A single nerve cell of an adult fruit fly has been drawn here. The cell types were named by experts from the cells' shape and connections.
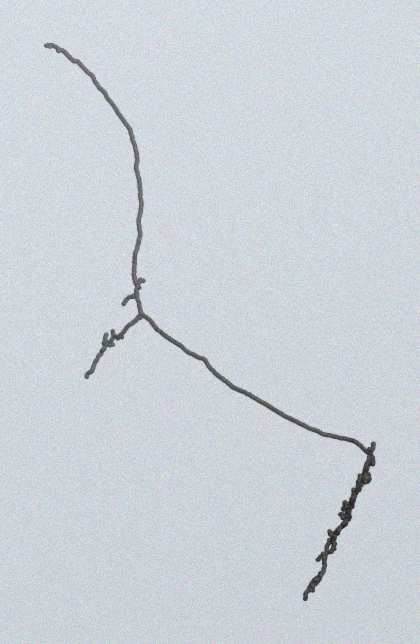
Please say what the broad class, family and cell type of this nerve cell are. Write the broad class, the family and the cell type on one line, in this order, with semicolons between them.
visual projection neuron; MeTu; MeTu4f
